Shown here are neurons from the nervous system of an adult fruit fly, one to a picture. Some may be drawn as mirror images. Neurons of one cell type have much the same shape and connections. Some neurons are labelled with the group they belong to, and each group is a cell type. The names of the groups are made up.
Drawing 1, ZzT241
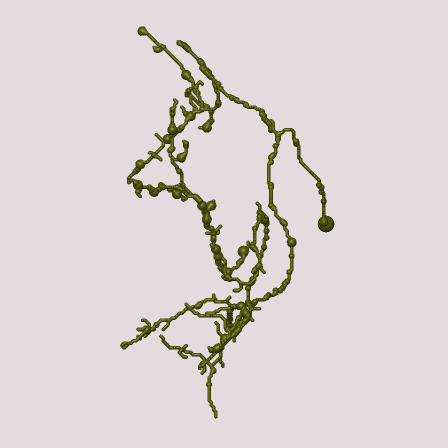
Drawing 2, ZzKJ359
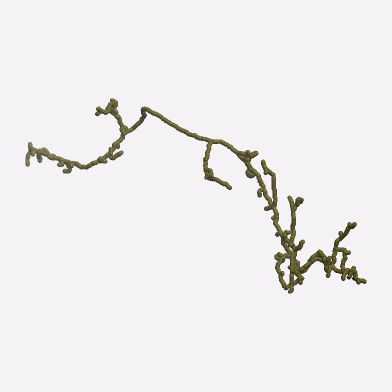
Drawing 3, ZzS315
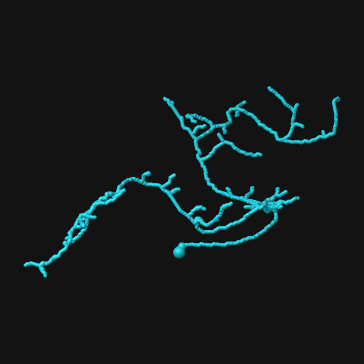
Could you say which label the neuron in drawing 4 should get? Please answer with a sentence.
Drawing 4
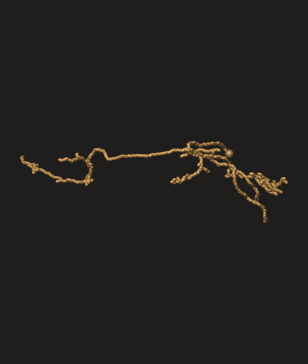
It belongs to ZzKJ359.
